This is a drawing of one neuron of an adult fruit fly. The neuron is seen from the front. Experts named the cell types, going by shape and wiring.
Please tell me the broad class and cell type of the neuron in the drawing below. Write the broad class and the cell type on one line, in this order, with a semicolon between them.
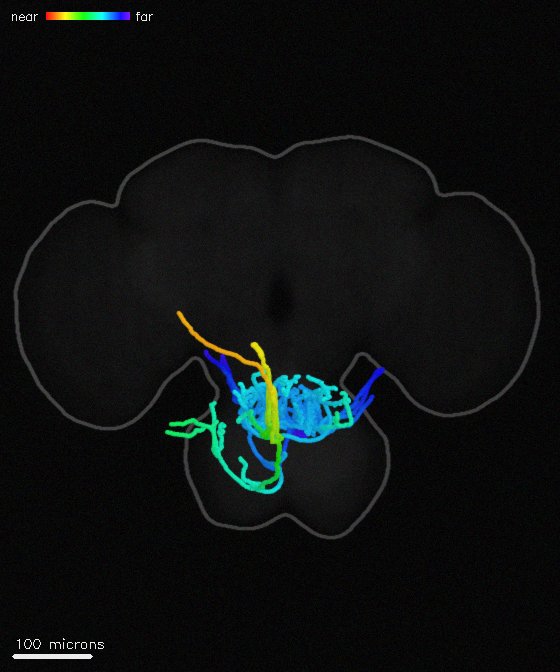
ascending efferent neuron; EAXXX079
